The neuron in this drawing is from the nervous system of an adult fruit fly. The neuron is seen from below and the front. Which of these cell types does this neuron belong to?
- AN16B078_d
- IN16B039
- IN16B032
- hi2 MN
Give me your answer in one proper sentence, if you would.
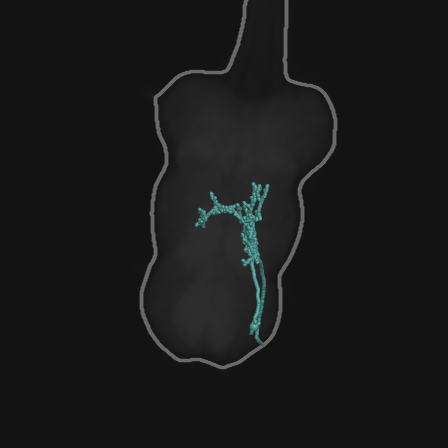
Belonging to the cell type hi2 MN is this neuron.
